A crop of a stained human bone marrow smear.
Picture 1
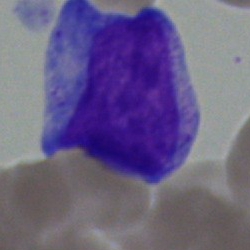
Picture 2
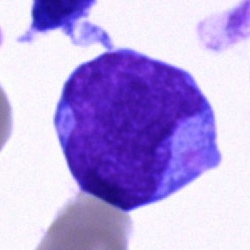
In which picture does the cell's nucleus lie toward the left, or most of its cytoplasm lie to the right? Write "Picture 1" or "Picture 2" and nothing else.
Picture 2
